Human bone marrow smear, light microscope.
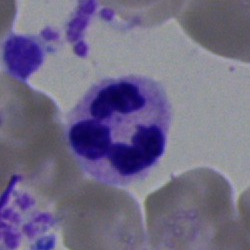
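Segmented neutrophil, the central cell in a stained bone marrow smear. First, the nucleus: divided into several separate lobes. Second, nucleoli: none visible. Third, the cytoplasm: plentiful and pale lilac-pink. Fourth, vacuoles: none seen in the cytoplasm.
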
